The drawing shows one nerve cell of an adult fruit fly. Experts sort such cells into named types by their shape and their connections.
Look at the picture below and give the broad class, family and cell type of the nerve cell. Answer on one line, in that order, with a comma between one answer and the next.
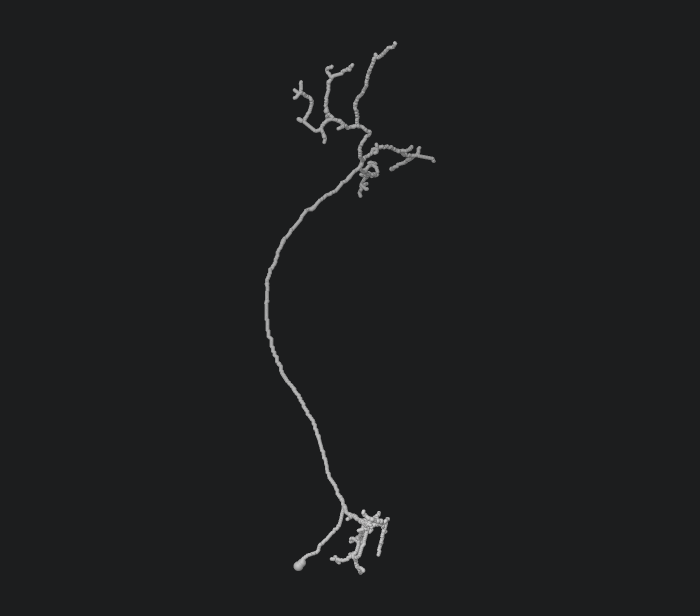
central-brain intrinsic neuron, hemilineage FLAa2, SMP733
